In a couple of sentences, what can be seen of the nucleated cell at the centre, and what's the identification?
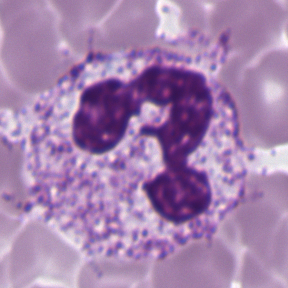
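A lobed nucleus curves around a small clear space near the middle of the cell. Its chromatin is dark purple and dense. Many small purple granules are scattered through the cytoplasm without hiding the outline of the nucleus. The cell is a segmented neutrophil.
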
